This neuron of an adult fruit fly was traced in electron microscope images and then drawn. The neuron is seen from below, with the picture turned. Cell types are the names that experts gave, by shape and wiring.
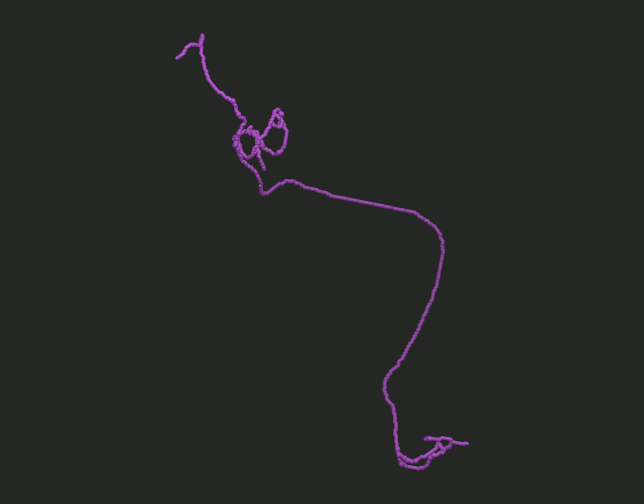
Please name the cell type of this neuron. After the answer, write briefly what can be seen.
It is of cell type ORN_VA6. Its broad class is sensory neuron entering the brain. No cell body is drawn. There are a dozen or fewer branch ends.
